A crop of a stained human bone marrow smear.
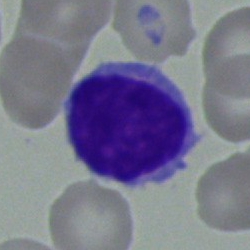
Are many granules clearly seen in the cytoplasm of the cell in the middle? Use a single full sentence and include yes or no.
No, visible granules are absent from the cytoplasm of this cell.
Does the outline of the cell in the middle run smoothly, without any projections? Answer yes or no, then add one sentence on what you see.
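No. Small irregular projections stick out from the lower right edge of the cell.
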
